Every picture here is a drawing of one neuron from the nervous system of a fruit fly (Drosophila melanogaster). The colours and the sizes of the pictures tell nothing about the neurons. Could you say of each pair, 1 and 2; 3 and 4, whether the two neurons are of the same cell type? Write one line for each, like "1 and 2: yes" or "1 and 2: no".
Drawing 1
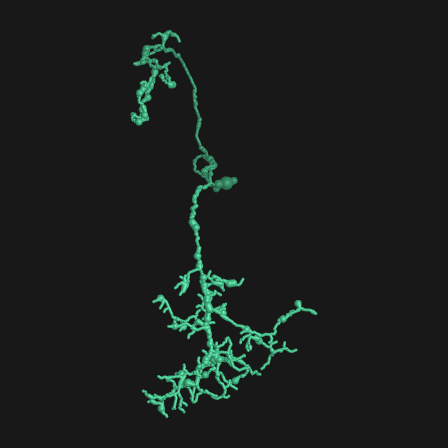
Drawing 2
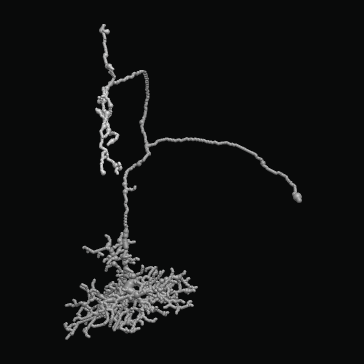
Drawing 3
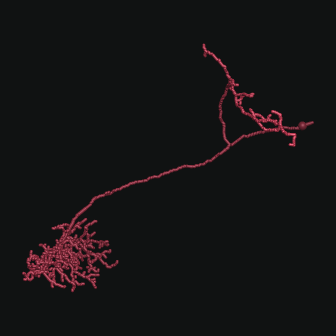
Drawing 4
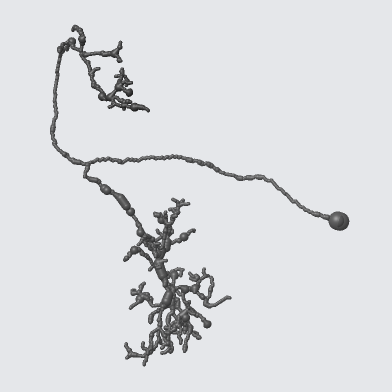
1 and 2: no
3 and 4: no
